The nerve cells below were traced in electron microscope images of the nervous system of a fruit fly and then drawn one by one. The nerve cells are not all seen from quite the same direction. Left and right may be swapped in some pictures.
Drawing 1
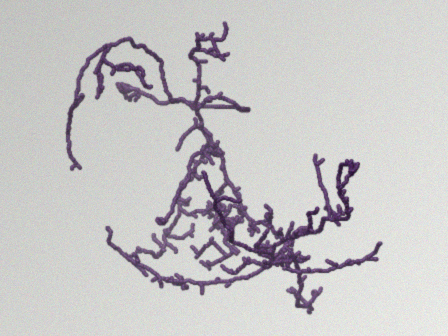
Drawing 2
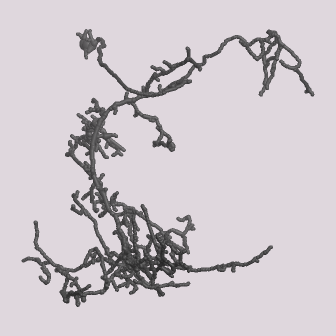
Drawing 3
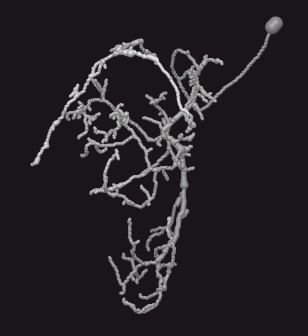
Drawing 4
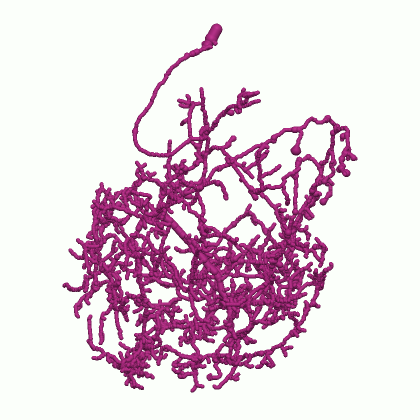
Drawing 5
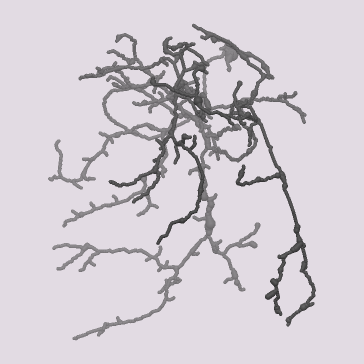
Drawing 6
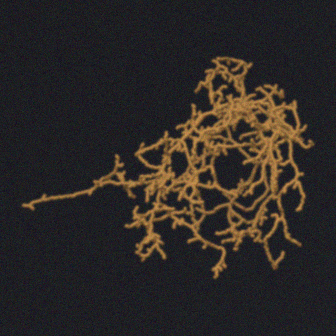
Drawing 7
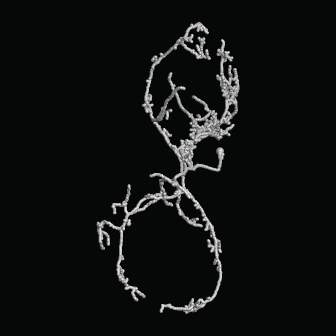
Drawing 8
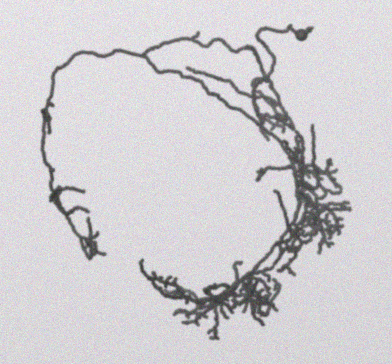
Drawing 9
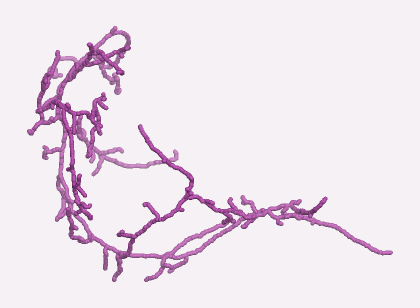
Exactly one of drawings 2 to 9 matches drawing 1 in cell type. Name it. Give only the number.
2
